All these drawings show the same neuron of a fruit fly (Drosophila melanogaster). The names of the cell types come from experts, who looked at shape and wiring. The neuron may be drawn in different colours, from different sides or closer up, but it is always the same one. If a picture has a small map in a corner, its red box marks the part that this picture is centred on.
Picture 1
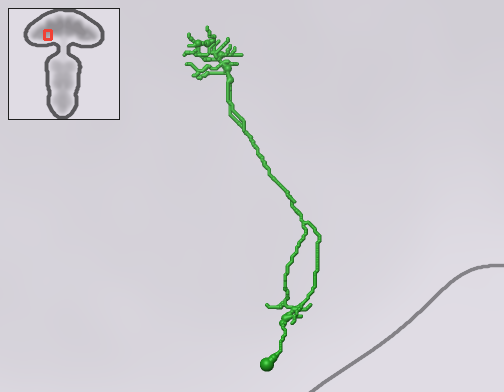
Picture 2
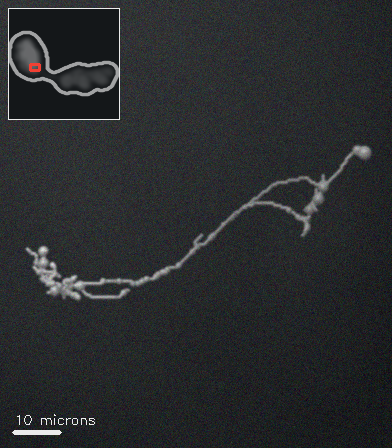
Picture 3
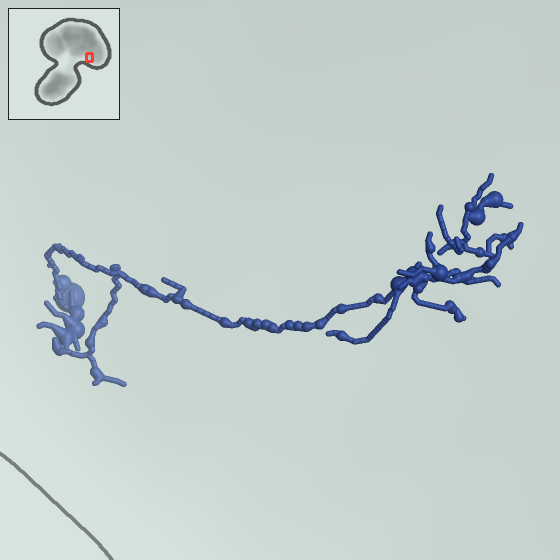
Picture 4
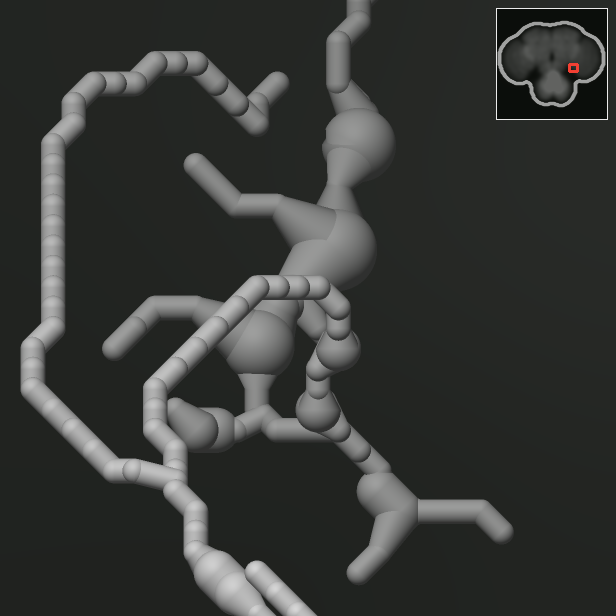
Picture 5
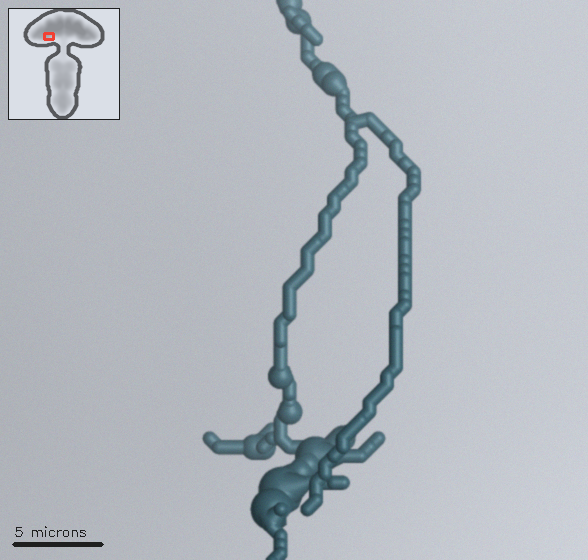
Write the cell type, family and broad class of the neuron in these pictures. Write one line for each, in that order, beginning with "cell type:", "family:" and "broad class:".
cell type: T4d
family: T
broad class: optic-lobe intrinsic neuron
